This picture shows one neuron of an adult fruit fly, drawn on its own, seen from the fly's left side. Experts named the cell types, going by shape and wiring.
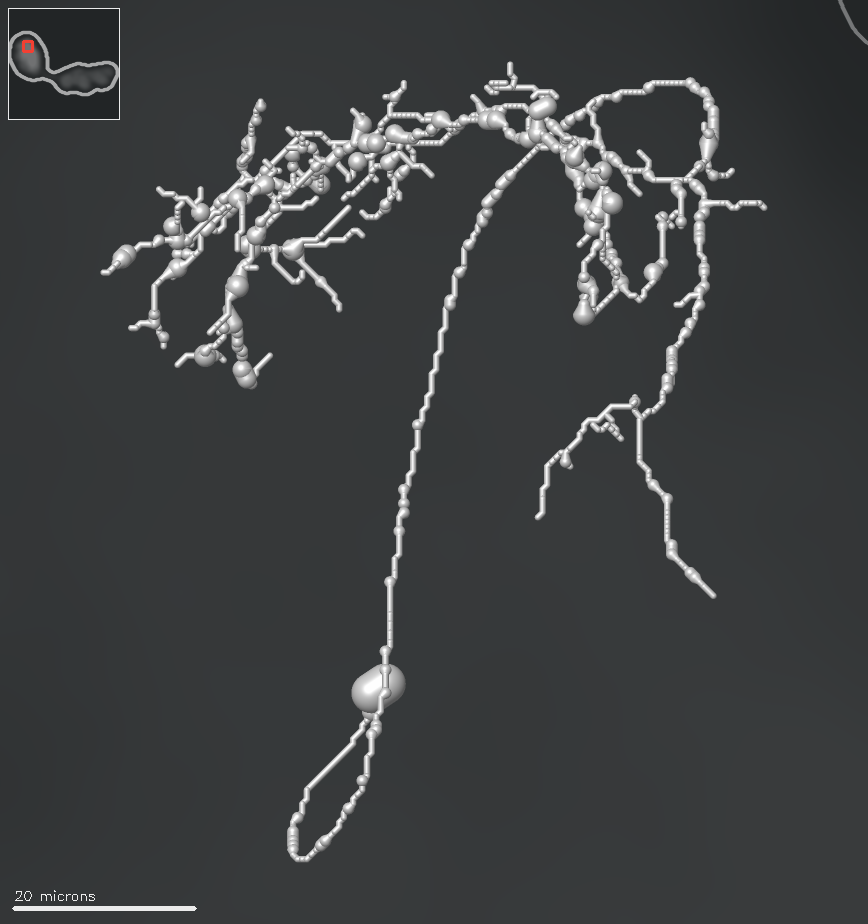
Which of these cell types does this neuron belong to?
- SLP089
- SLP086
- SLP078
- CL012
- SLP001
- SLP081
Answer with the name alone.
SLP086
